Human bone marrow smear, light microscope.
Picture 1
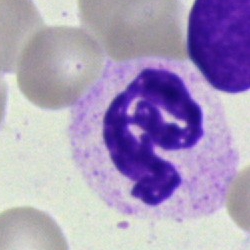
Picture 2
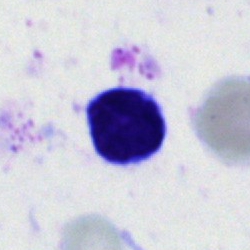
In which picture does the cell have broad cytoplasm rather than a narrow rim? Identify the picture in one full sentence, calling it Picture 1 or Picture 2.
Plentiful cytoplasm is found in the cell of picture 1.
